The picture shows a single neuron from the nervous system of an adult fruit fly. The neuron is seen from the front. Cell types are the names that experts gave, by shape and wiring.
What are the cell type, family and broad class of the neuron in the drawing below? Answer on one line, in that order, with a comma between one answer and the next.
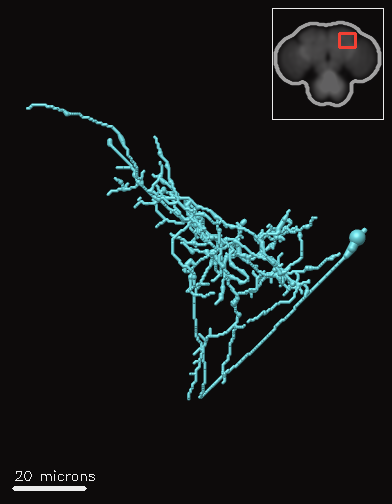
LHPV2a1_c, hemilineage VPNp&v1_posterior, central-brain intrinsic neuron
